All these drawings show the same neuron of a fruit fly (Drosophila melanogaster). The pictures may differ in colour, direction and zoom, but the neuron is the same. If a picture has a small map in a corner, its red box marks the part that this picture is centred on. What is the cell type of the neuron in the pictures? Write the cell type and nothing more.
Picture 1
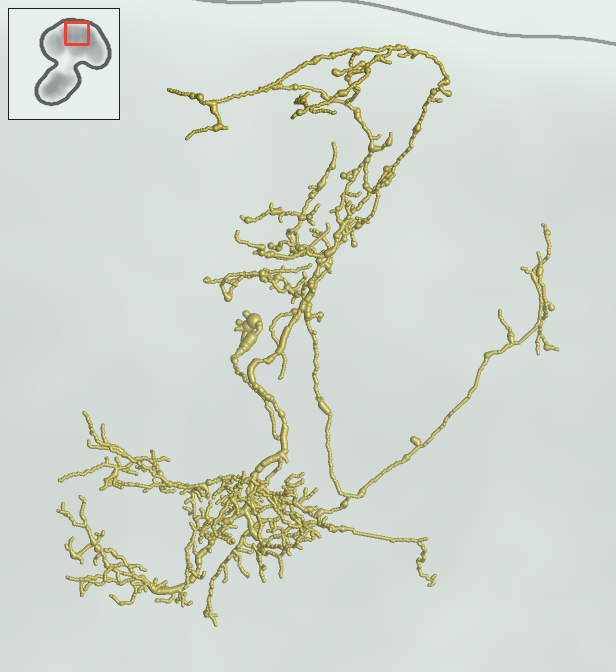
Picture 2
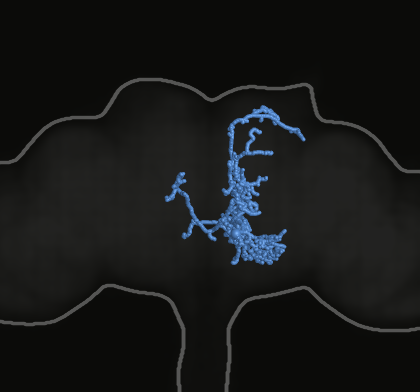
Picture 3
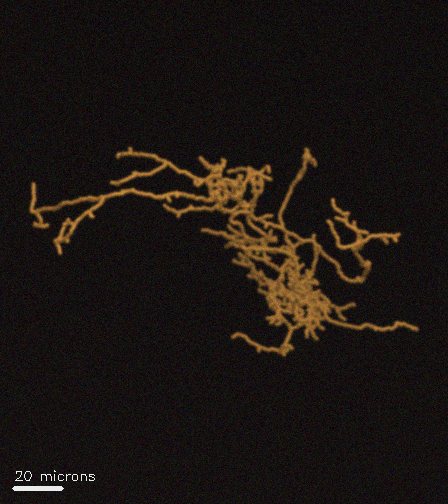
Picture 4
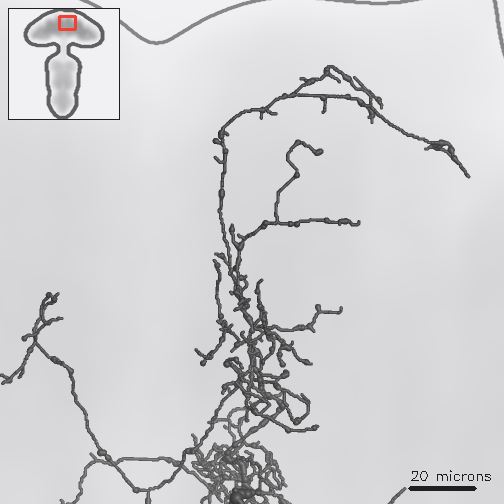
SMP455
